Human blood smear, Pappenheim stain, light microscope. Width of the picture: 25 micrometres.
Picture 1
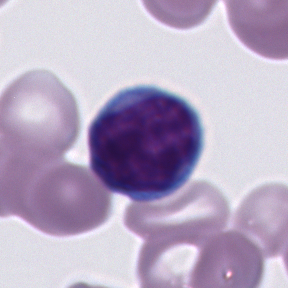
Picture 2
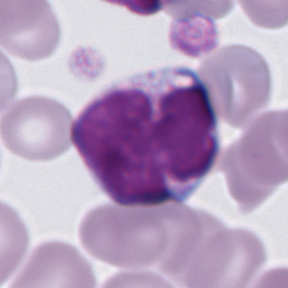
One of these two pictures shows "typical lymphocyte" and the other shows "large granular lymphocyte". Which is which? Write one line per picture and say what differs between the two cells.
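The cell in picture 1 is a typical lymphocyte. The thin rim of cytoplasm is blue.
The cell in picture 2 is a large granular lymphocyte. The visible cytoplasm is pale and nearly colourless rather than deep blue.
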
